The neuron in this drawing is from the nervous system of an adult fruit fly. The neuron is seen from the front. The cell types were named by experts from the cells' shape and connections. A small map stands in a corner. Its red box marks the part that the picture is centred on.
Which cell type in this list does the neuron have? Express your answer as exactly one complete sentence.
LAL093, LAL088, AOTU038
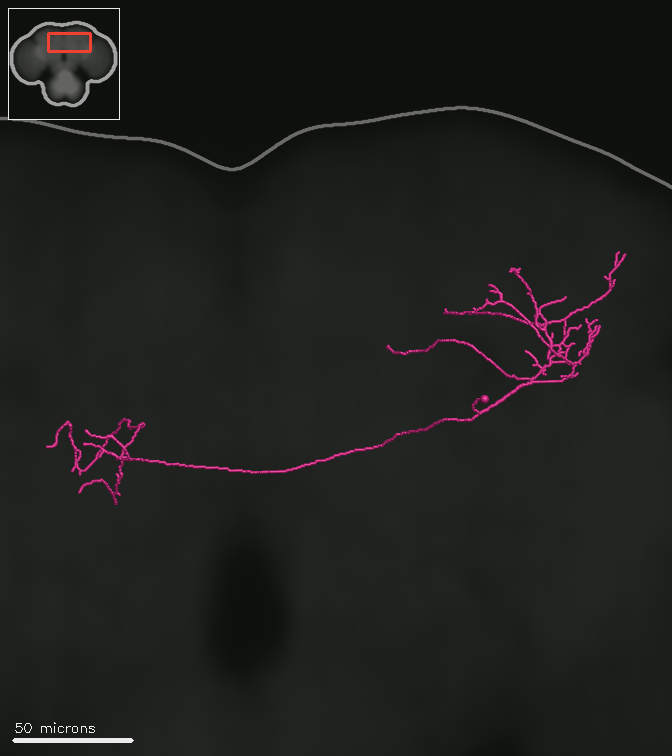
The cell type of this neuron is AOTU038.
